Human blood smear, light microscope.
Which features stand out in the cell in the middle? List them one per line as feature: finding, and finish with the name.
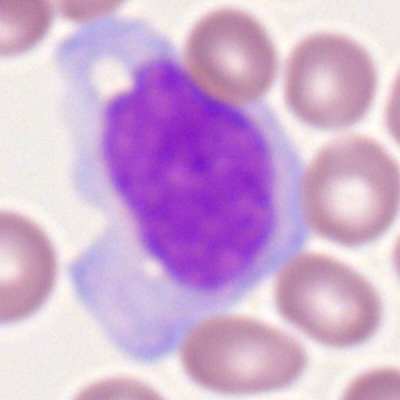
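Outline: irregular, with uneven cytoplasmic flaps spreading on the left
Cytoplasm amount: abundant
Granules: none visible
Nuclear position: toward the right side
Cell type: monocyte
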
